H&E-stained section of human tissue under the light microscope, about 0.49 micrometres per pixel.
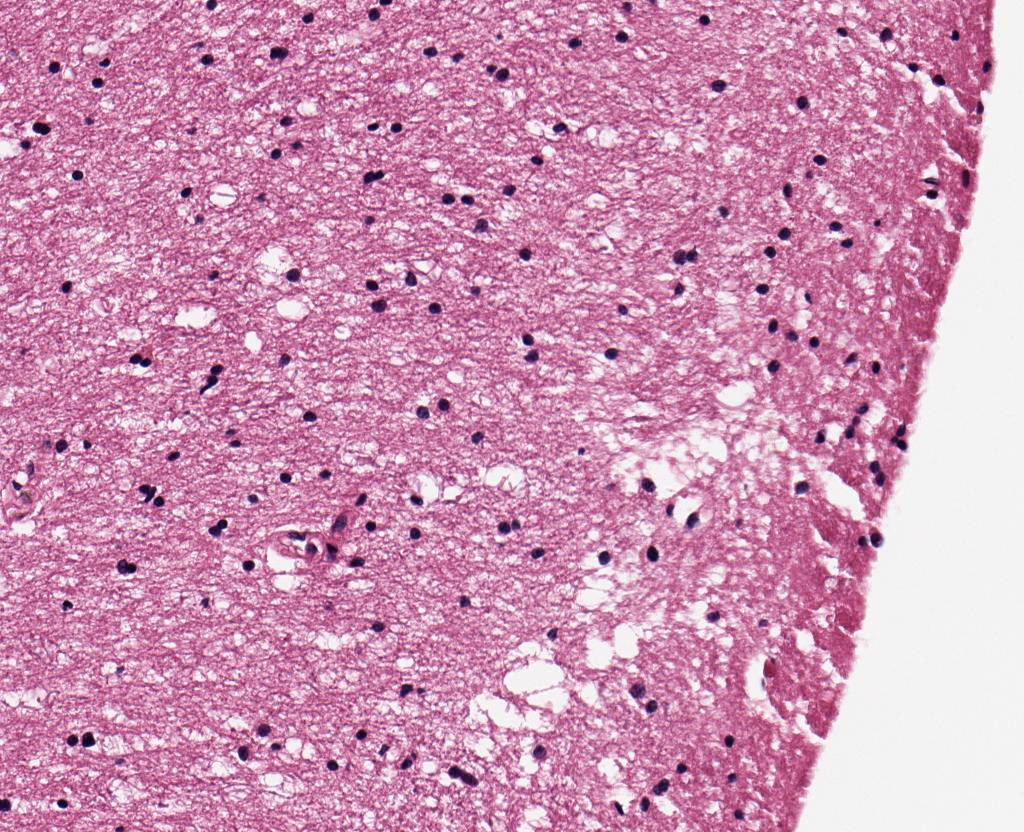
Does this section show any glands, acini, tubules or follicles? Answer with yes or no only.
No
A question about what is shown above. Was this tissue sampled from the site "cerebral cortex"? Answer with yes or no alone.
yes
